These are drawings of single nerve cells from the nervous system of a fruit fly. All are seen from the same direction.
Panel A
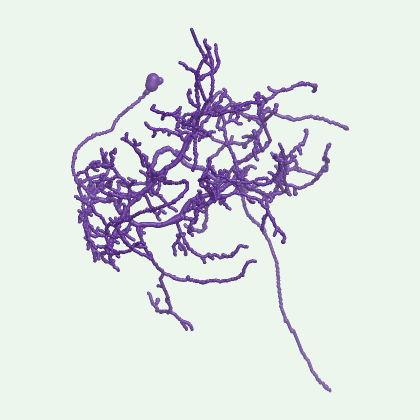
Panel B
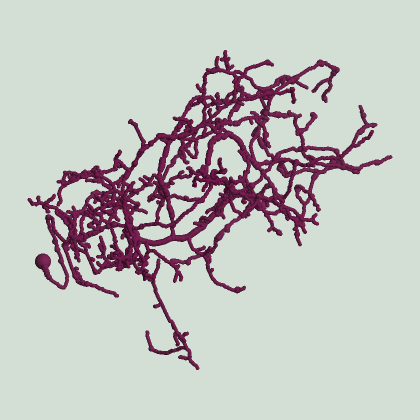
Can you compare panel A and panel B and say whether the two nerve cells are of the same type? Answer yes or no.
yes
